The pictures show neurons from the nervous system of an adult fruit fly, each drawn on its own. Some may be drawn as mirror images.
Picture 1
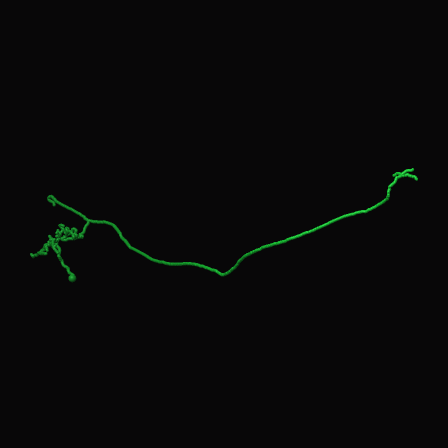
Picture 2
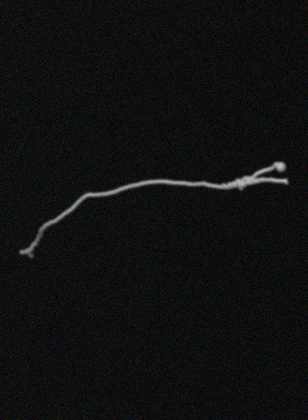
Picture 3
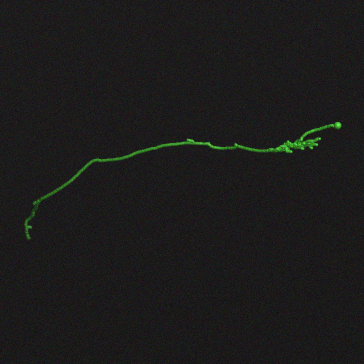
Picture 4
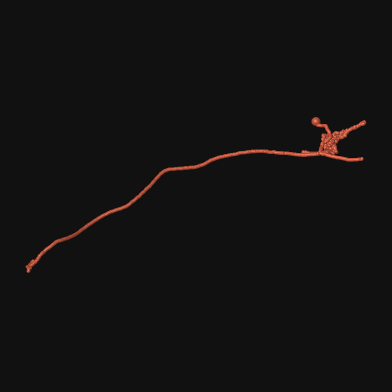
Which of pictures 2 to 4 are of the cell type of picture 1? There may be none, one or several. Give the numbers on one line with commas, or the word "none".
3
